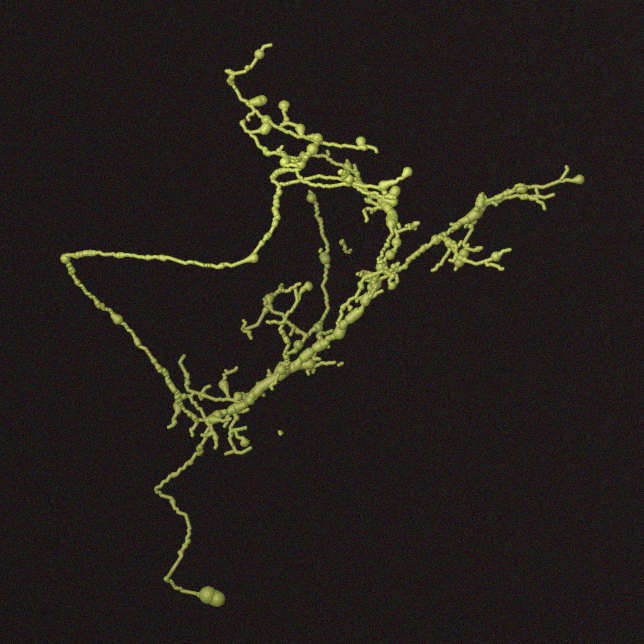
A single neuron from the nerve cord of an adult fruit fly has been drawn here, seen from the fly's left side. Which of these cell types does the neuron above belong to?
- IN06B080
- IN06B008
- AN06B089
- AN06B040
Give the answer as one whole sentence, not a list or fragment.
As for cell type, this neuron is IN06B080.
